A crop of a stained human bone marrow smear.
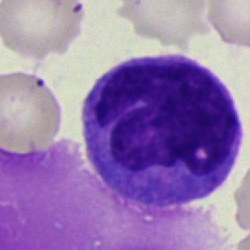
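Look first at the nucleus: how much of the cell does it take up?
It fills most of the cell.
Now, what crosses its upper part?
A curved cleft, which gives the nucleus a folded look.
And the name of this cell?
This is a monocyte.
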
